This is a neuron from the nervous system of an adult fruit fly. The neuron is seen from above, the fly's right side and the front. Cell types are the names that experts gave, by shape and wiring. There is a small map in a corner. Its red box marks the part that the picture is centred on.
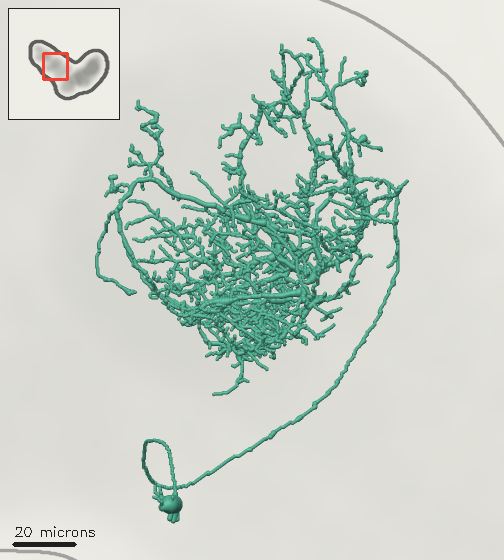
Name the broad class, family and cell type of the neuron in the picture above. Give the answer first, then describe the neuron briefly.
Its broad class is nerve-cord intrinsic neuron. Its family is hemilineage 01A. The cell type is IN01A012. From top to bottom in the picture it spans about 160 microns. More than a hundred branch ends can be seen.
